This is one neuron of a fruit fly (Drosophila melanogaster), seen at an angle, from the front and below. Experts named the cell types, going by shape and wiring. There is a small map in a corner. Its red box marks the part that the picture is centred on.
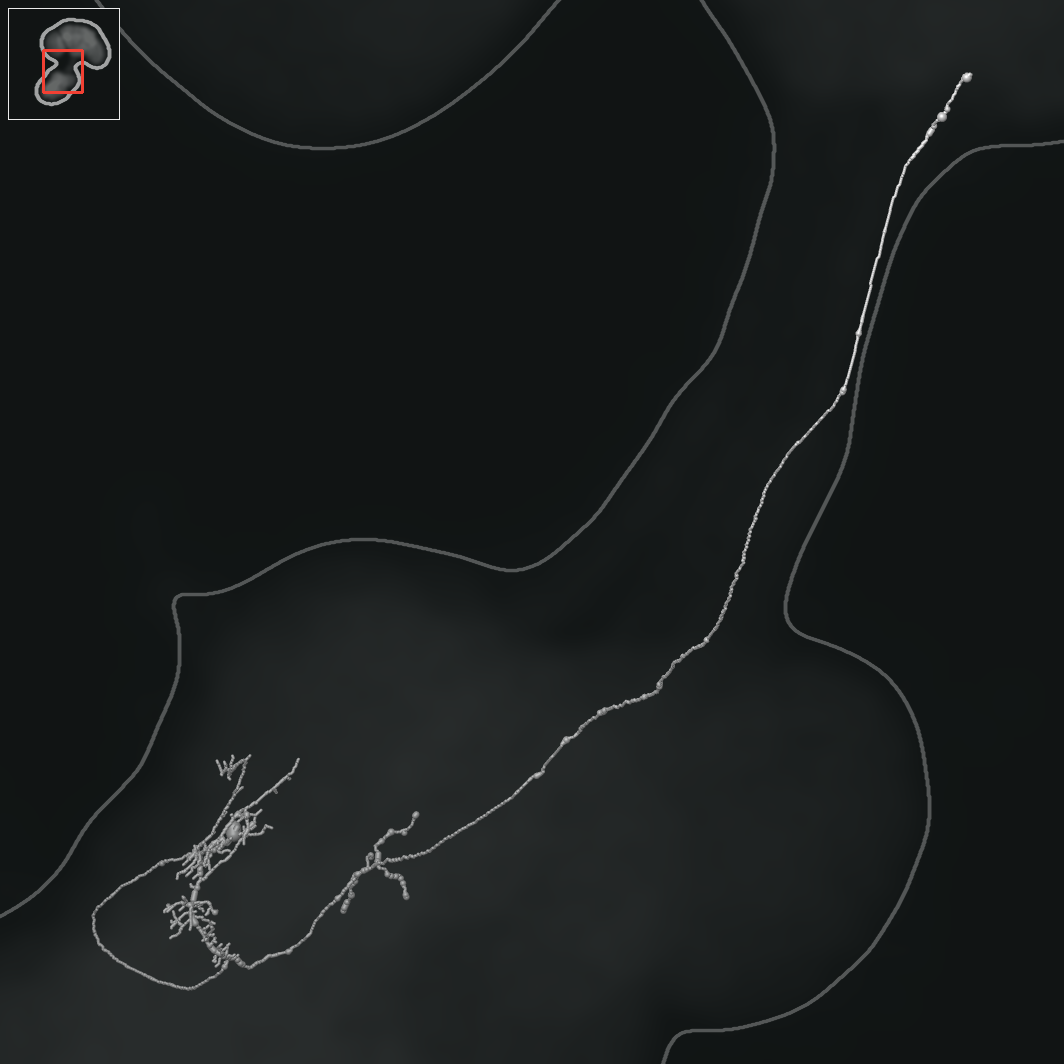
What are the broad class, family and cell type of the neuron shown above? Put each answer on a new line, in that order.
ascending neuron
hemilineage 19B
AN19B065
